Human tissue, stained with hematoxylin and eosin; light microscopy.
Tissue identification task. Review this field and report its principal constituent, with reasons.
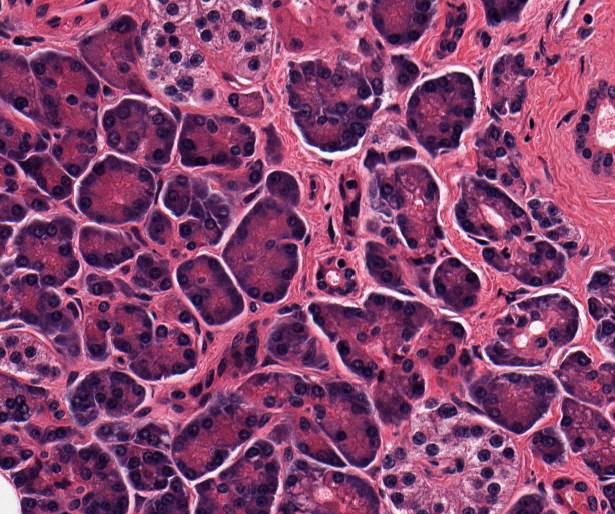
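The field shows exocrine pancreas. Point one: closely packed rounded acini, split by thin pink fibrous septa, fill it. Point two: acinar cells are dark purple basally, pinker apically, with round dark basal nuclei. Point three: most acini have a small or inconspicuous central lumen.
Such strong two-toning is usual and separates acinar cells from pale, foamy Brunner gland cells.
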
